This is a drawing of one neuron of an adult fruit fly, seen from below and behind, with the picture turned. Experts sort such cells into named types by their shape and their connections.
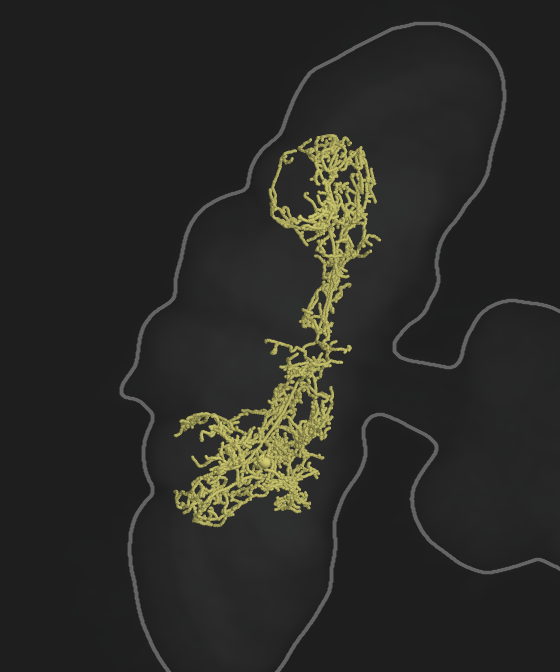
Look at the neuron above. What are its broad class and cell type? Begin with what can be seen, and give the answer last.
The picture shows dozens of branch ends. As drawn here it is taller than it is wide. This is a central-brain intrinsic neuron. It is of cell type PLP211.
